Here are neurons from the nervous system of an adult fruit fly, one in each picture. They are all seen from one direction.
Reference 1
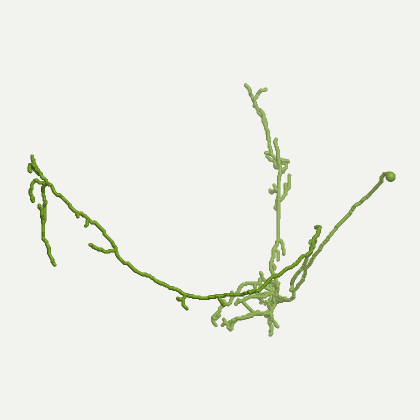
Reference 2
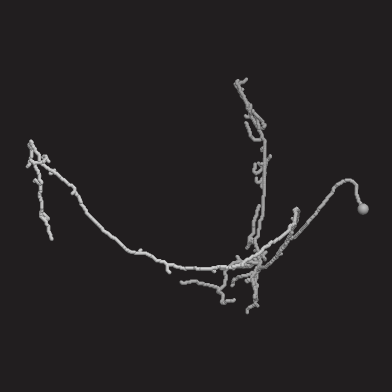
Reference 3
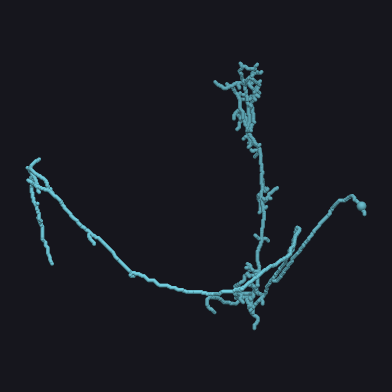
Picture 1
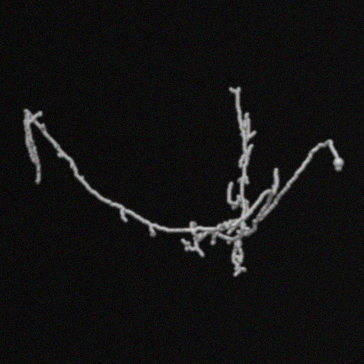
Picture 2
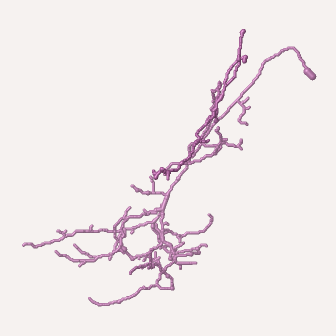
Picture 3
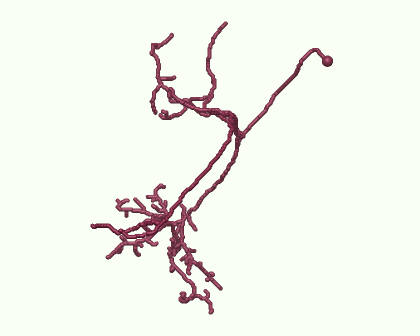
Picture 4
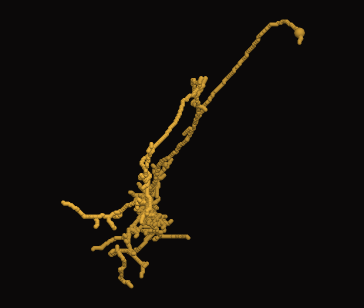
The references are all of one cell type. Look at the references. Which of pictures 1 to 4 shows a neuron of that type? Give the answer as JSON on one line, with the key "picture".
{"picture": 1}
